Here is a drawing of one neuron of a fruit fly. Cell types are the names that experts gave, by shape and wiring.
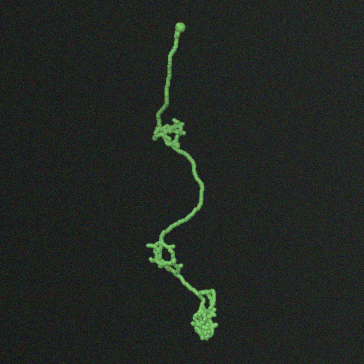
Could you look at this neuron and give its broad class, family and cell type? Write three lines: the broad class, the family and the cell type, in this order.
central-brain intrinsic neuron
class CX
PFNa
